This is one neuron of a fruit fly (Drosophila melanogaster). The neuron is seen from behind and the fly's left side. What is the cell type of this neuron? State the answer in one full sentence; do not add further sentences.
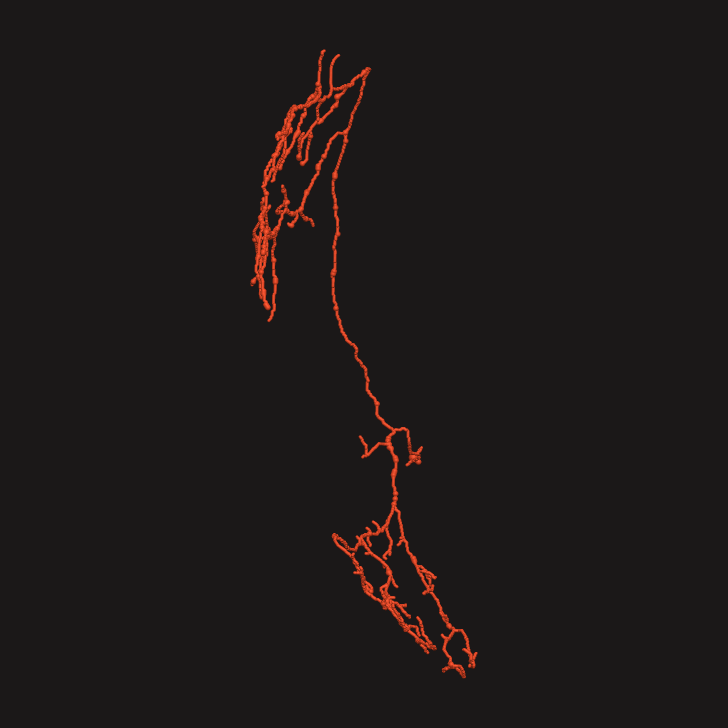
It is as Cm23 that this neuron is typed.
